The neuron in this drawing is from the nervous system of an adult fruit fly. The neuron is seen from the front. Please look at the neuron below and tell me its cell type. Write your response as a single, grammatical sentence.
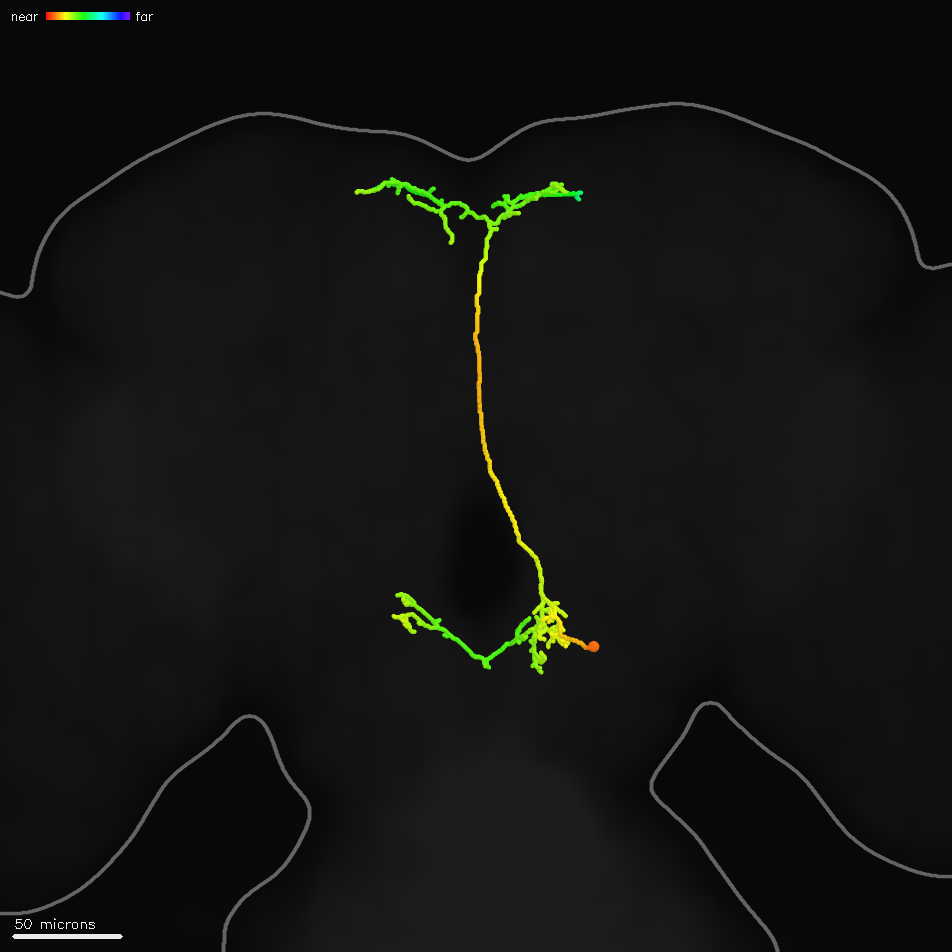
Of the cell type PRW019 is this neuron.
